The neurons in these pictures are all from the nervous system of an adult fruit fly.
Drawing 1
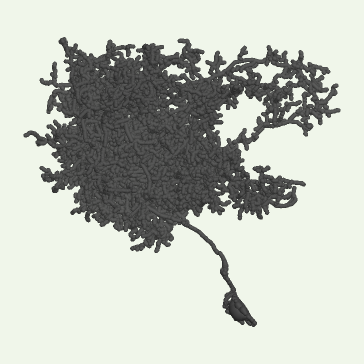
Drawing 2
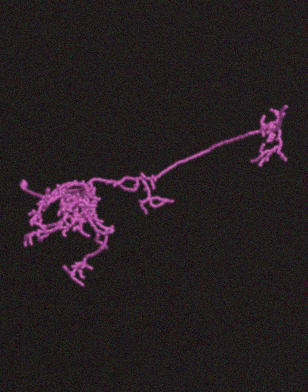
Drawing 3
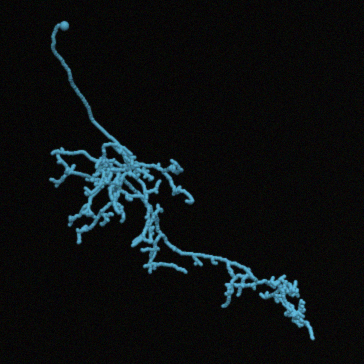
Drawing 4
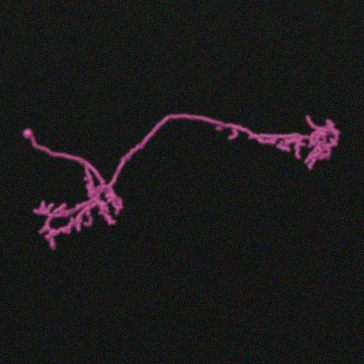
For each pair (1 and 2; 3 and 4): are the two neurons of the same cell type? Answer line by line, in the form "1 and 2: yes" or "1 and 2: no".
1 and 2: no
3 and 4: yes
